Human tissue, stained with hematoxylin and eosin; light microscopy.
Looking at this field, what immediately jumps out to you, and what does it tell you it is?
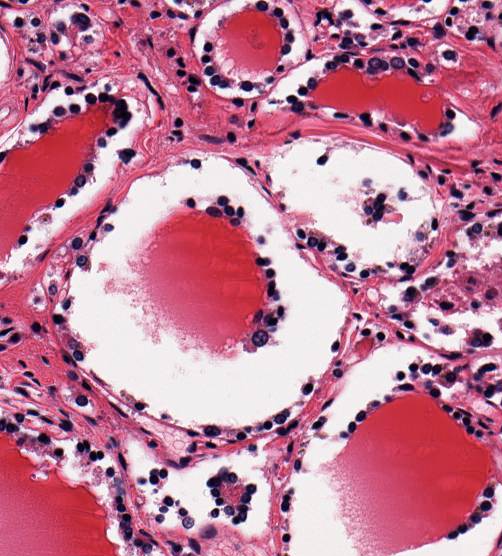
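Thyroid follicle. Looking it over, the units are closed, rounded to oval, varying in size and closely packed, and most hold homogeneous deep pink material. Each has a single lining layer of flattened to low cuboidal cells with small, round, dark nuclei.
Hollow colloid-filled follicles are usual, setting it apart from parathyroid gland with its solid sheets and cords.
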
